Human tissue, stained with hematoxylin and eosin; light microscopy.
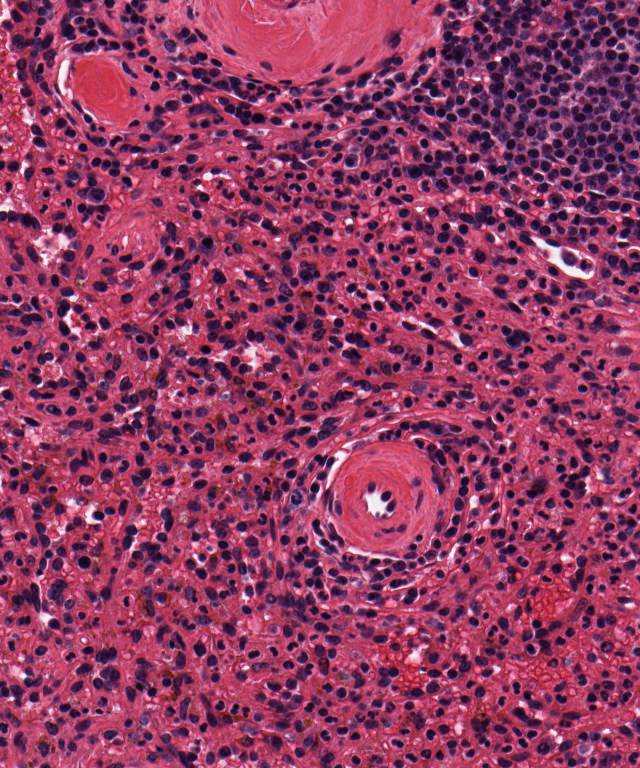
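Spleen. Notice the dense sheet of small round dark-nucleated lymphocytes filling the upper right corner. In the lower centre, a small vessel has a thick, glassy, uniformly pink wall around a tiny lumen. Fine golden-brown granular pigment is scattered, mostly in the left and lower parts.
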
